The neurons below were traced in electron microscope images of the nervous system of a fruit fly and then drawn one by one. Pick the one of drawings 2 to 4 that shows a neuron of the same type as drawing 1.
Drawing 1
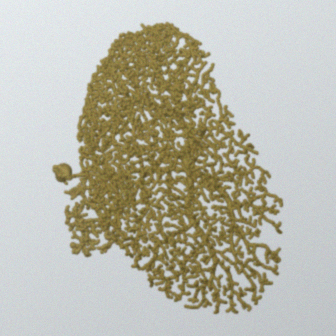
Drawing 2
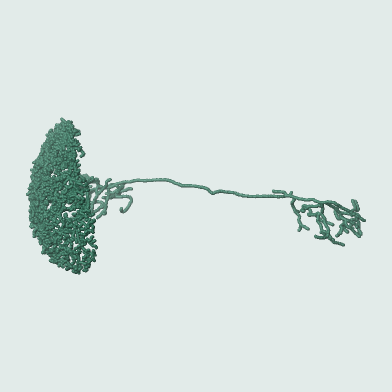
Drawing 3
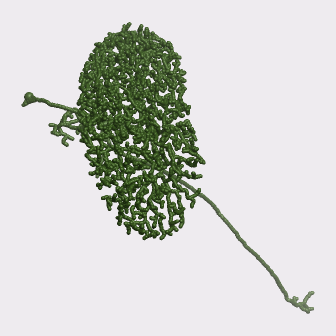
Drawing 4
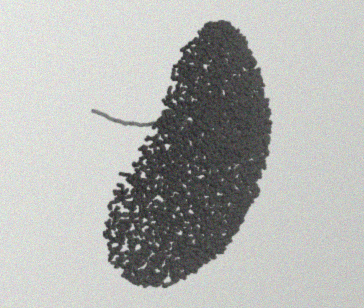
4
